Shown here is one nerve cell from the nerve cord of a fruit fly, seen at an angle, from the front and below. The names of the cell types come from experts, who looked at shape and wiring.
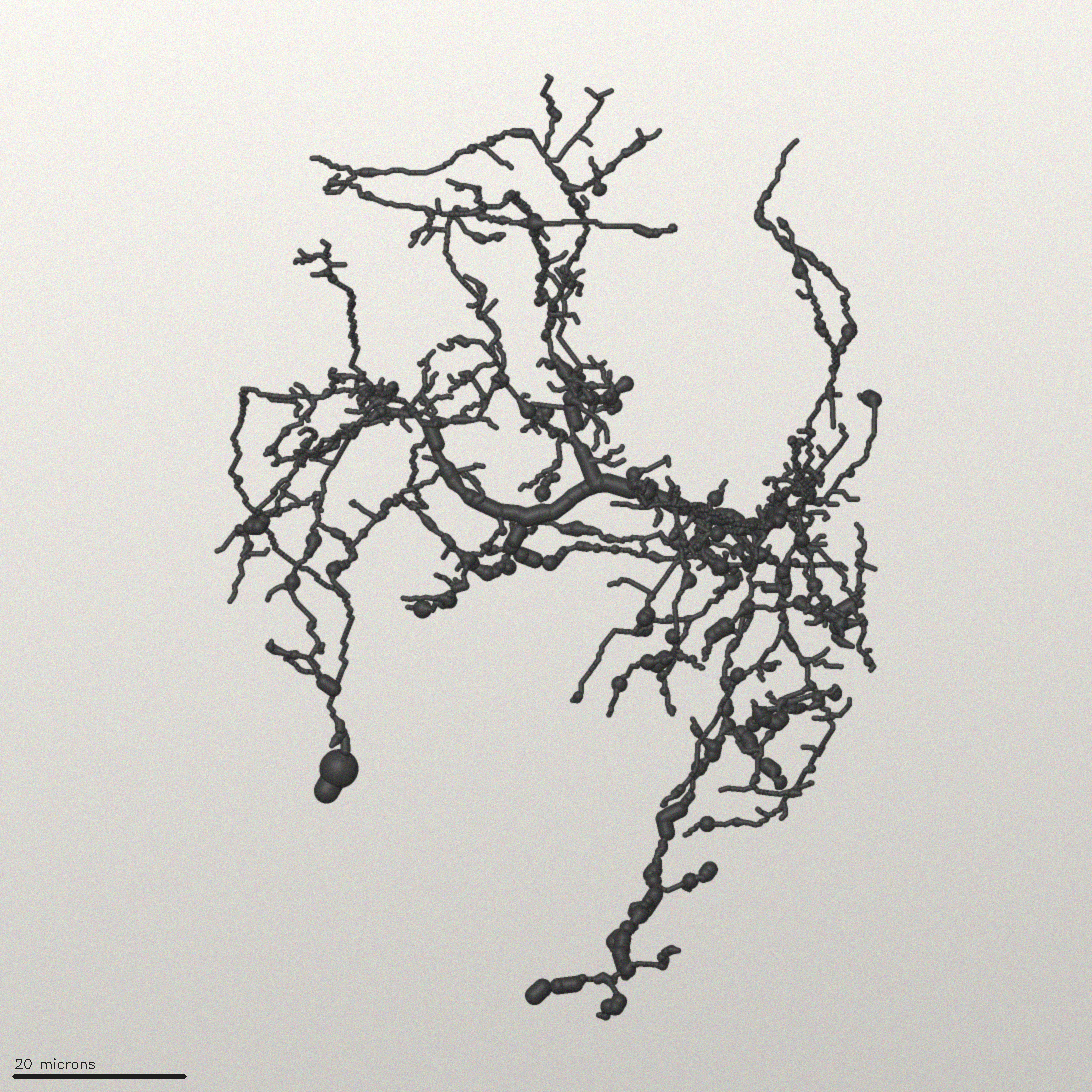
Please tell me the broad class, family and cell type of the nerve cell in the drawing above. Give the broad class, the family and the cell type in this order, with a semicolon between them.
nerve-cord intrinsic neuron; hemilineage 03A; IN03A037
